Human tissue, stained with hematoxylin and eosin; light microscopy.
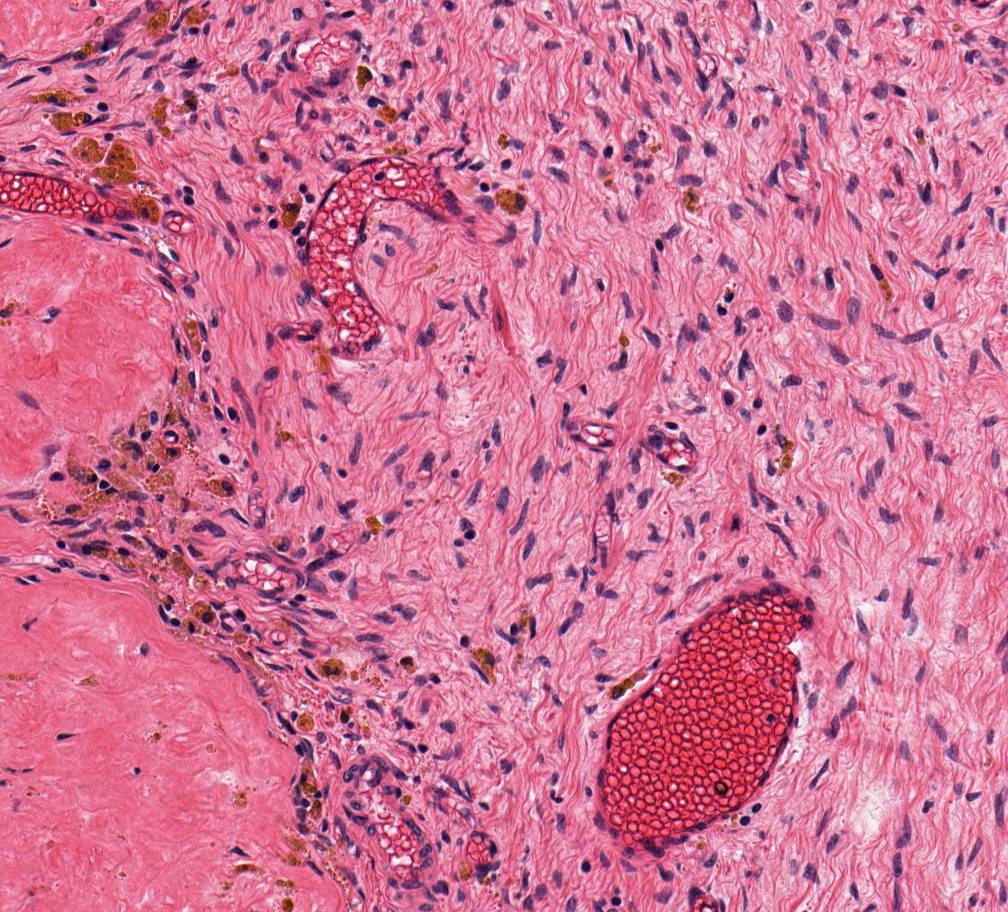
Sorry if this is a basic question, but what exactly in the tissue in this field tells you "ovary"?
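This is ovary, and most of the field is loose, wavy pink collagen with scattered spindle cells. These stromal cells have small, fairly uniform nuclei that are slender, elongated and dark-staining. Cells holding coarse golden-brown granular pigment are scattered through the stroma, most crowded toward the left, where two large areas of dense, smooth pink material with almost no cells line the edge.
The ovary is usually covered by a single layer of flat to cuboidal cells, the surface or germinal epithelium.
No such epithelium is present here.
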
